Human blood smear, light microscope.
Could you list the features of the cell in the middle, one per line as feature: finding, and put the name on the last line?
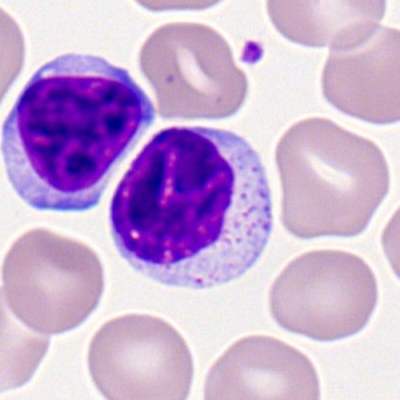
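Nucleus: off-centre, toward the left side
Chromatin: dark purple, coarsely clumped
Cytoplasm: moderate rim, very pale blue-grey, widest on the right
Granules: small, reddish-purple, scattered in the cytoplasm
Identification: lymphocyte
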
